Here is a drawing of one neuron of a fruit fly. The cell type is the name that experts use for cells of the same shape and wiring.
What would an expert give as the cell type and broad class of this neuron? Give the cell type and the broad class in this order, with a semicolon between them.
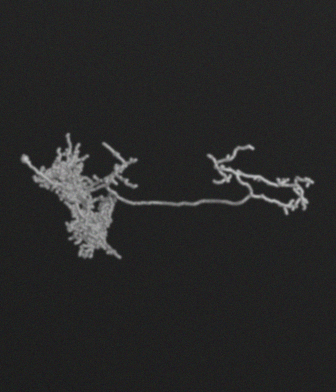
AVLP575; central-brain intrinsic neuron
